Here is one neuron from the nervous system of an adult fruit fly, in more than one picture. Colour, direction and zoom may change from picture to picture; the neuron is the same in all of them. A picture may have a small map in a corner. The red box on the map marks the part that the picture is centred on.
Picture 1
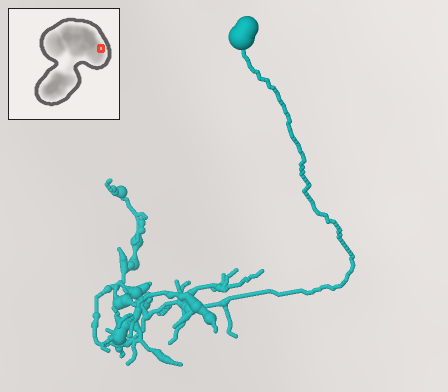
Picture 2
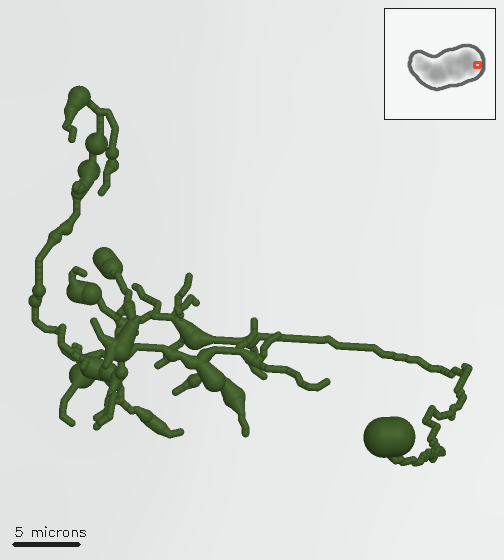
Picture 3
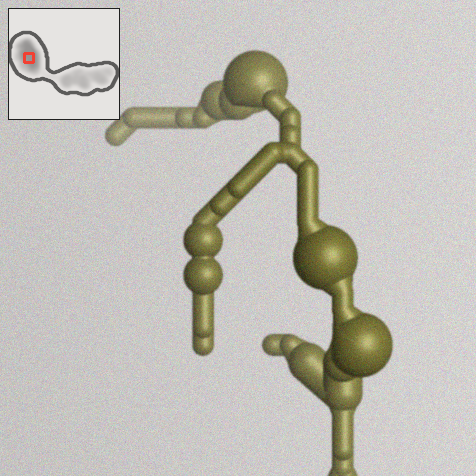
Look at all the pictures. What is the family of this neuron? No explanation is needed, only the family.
Dm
